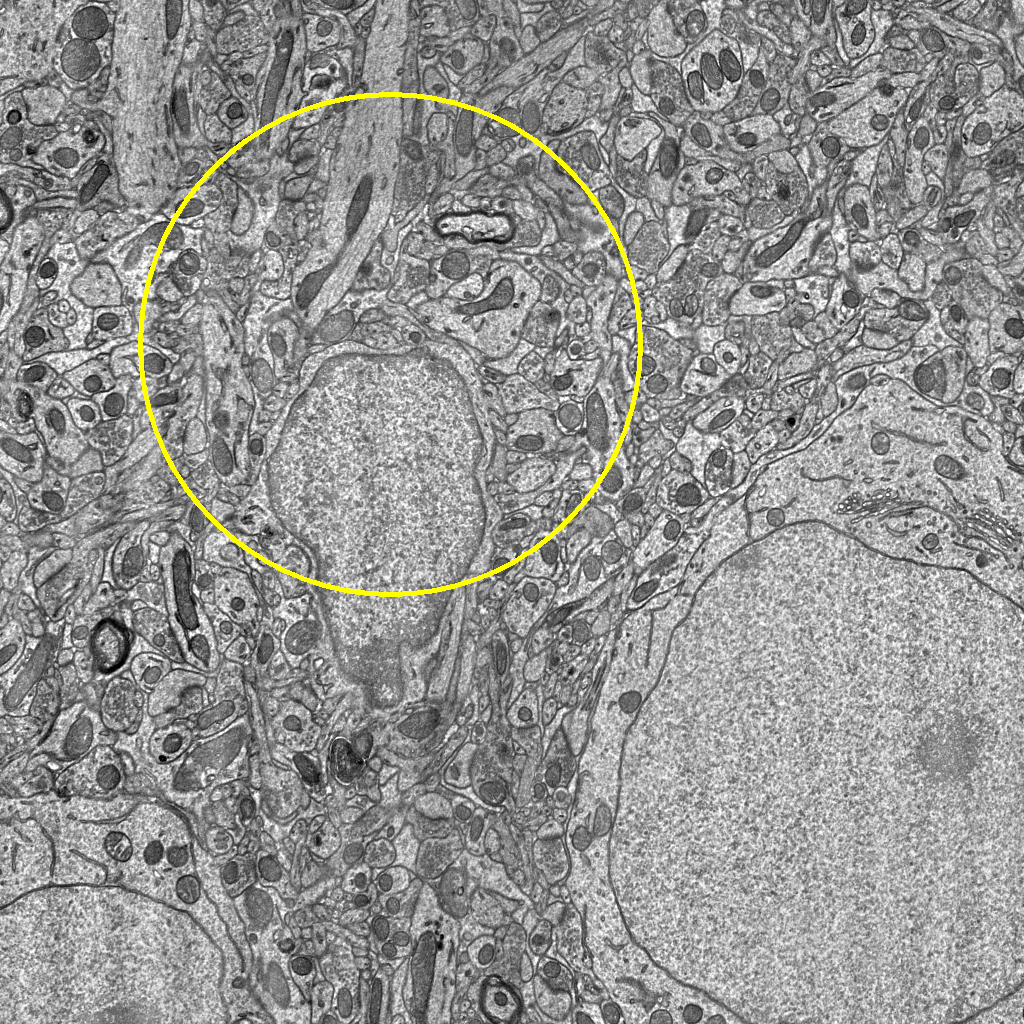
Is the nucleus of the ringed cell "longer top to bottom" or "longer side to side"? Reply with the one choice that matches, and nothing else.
Longer top to bottom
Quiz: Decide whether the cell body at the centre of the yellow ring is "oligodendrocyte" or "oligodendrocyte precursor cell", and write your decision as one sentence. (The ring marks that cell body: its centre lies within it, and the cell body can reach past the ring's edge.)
The cell holding the ring's centre is an oligodendrocyte precursor cell.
